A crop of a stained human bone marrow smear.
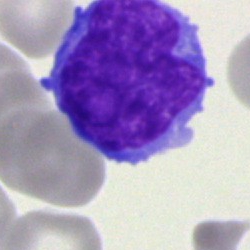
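Blast, central cell. Outline roughly round; edge slightly uneven and bumpy. Small knob-like projections on left and right edges. Thin rim of cytoplasm around the nucleus; no granules visible.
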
